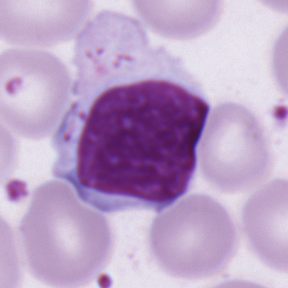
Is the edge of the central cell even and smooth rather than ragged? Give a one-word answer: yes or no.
No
